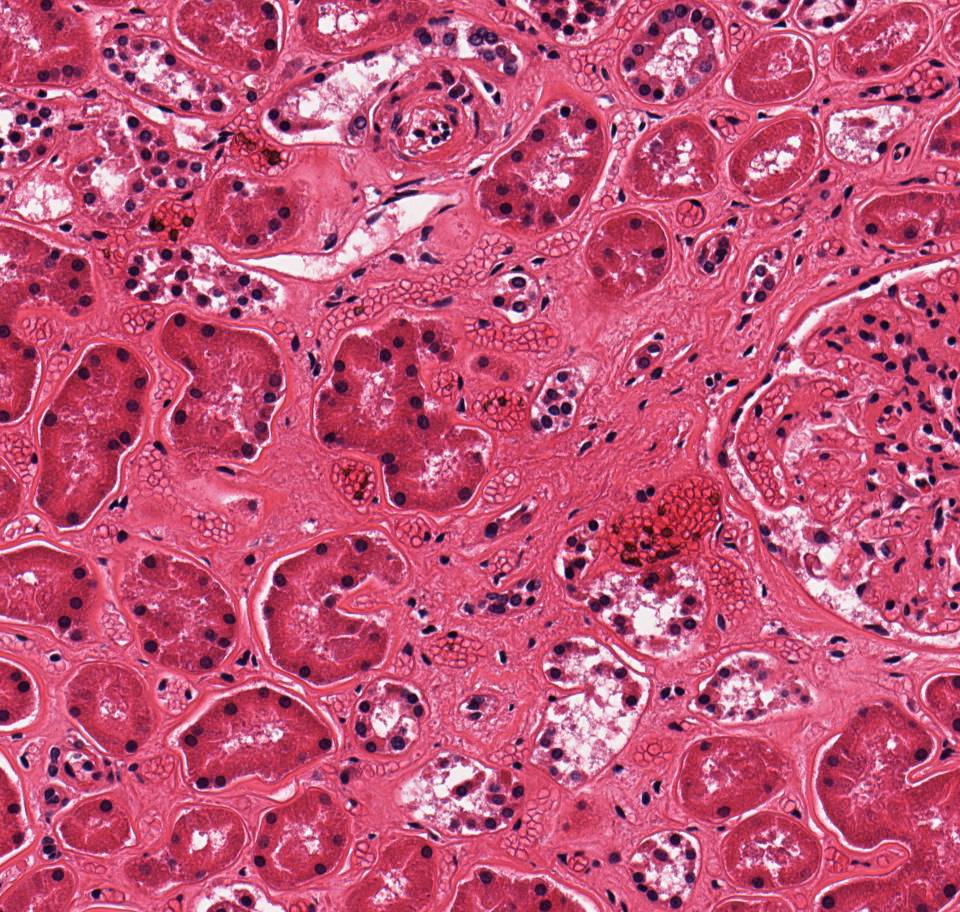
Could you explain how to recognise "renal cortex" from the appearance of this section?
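This section is renal cortex. Matching it, at the right edge, about mid-height, lies a glomerulus enclosed by Bowman's capsule, and most of the field is packed with tubules lined by cuboidal cells with deeply eosinophilic, granular cytoplasm and round nuclei.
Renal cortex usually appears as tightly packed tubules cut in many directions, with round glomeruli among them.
What does not match is the centre, where pale pink fibrous stroma with scattered spindle-shaped nuclei widens the interstitium.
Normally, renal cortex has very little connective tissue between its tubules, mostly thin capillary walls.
Thin clear retraction clefts separate many tubules from the surrounding stroma.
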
